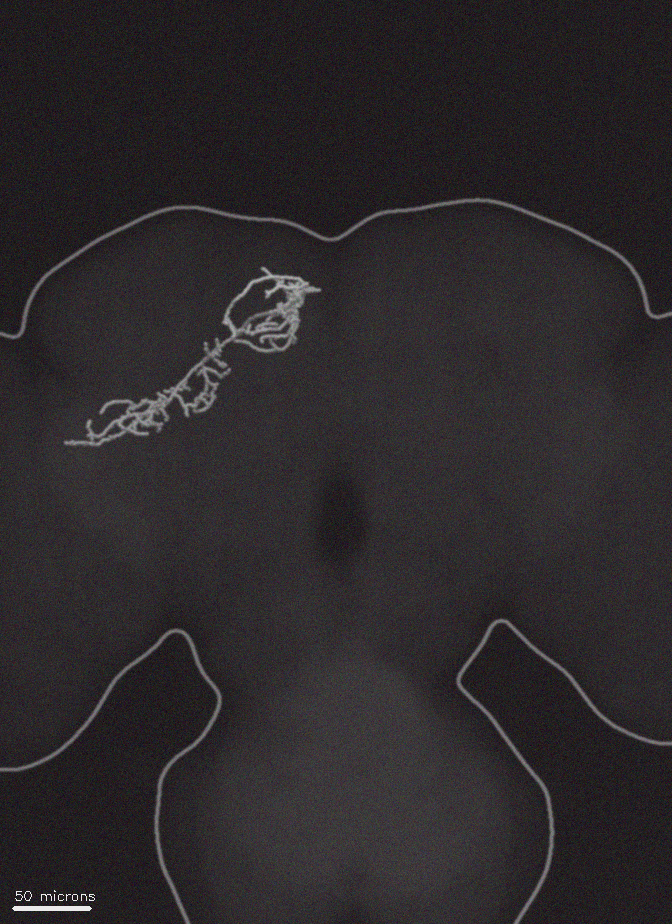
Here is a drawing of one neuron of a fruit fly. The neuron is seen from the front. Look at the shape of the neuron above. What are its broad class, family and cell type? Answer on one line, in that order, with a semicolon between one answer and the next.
central-brain intrinsic neuron; hemilineage DM3_dorso_lateral; SMP312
